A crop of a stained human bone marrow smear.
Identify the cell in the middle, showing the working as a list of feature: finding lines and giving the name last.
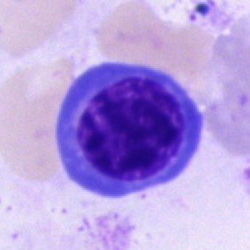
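Outline: round and smooth, no projections at all
Chromatin: coarse, clumped into dark patches
Cytoplasm: deep blue, and you won't find any granules
Cell: erythroblast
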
